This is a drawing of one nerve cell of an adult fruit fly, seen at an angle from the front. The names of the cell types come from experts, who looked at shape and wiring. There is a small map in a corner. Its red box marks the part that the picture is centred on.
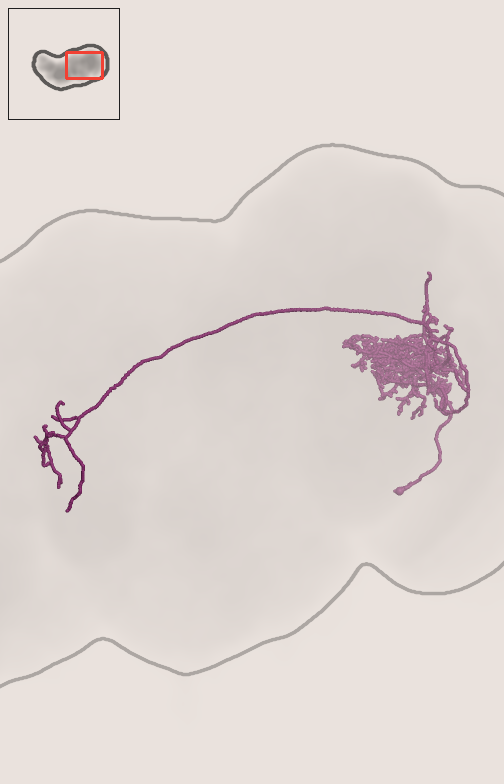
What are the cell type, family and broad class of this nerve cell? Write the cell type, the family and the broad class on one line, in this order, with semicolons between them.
AVLP322; hemilineage VLPl&p1_lateral; central-brain intrinsic neuron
